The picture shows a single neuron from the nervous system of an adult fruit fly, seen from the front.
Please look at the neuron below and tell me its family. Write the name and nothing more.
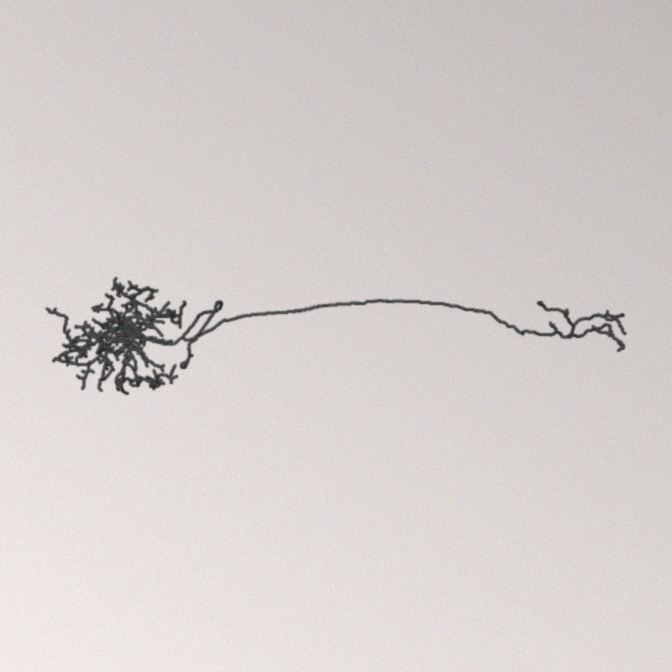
hemilineage VLPa2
